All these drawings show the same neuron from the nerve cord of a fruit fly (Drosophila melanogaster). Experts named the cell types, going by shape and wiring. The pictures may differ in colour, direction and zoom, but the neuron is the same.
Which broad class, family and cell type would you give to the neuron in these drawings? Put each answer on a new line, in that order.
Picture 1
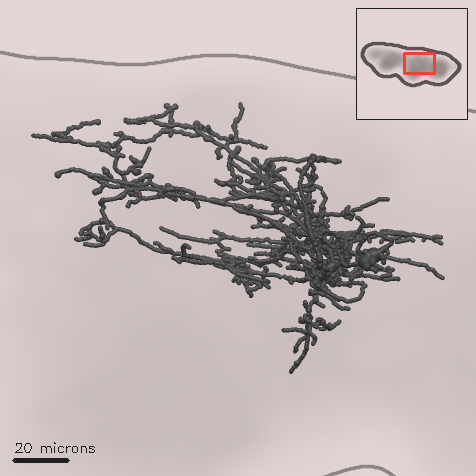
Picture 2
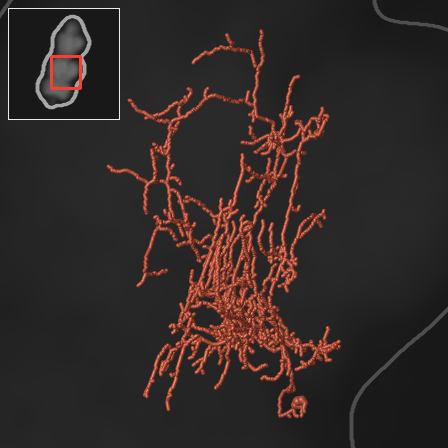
nerve-cord intrinsic neuron
hemilineage 17A
IN17A060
